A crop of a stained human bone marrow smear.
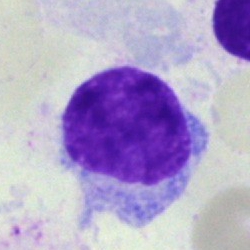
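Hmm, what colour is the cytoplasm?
Pale blue, I'd say.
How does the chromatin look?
Dark purple and clumped, with paler patches between the clumps.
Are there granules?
No distinct ones, as far as I can tell.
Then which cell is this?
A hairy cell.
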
